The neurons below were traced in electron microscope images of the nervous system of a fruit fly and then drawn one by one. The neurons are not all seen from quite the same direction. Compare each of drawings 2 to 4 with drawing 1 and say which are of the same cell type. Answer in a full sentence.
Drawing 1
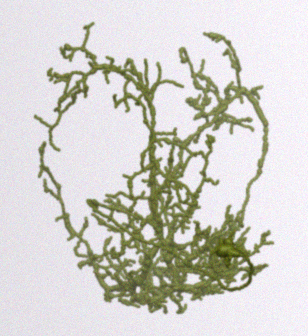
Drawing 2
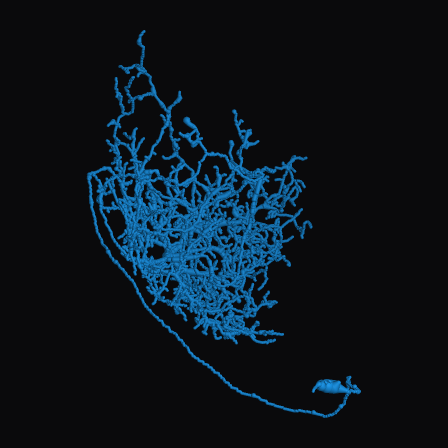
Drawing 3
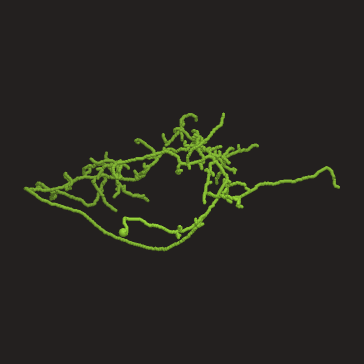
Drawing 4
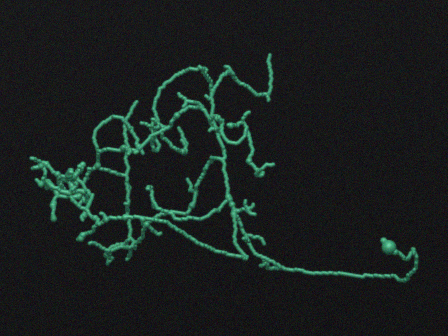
Drawing 2 is of the same cell type.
